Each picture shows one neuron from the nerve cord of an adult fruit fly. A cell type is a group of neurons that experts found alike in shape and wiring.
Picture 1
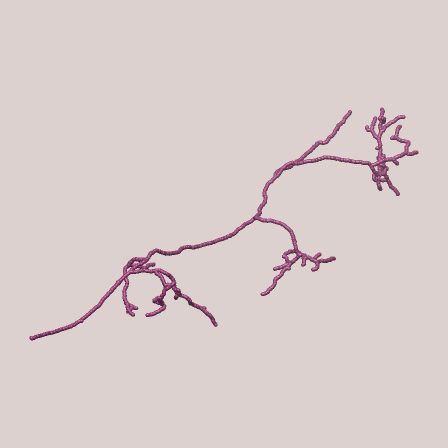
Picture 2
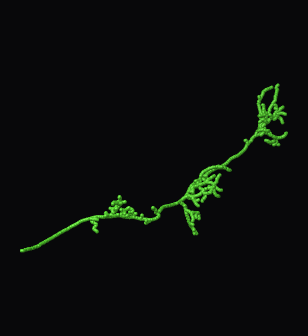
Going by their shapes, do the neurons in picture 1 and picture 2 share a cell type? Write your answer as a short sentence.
They are of different cell types.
